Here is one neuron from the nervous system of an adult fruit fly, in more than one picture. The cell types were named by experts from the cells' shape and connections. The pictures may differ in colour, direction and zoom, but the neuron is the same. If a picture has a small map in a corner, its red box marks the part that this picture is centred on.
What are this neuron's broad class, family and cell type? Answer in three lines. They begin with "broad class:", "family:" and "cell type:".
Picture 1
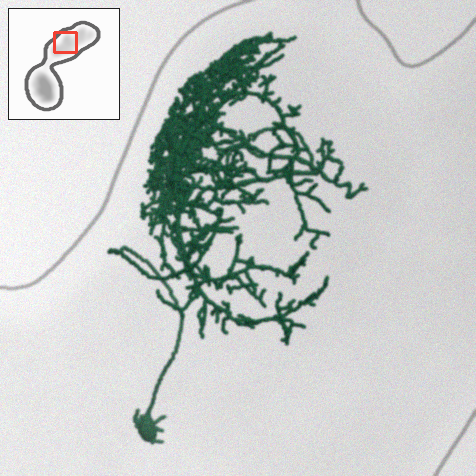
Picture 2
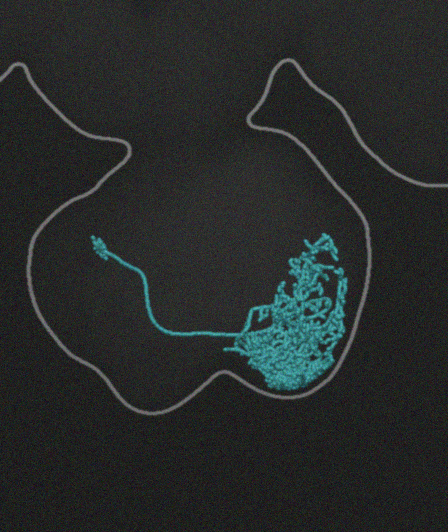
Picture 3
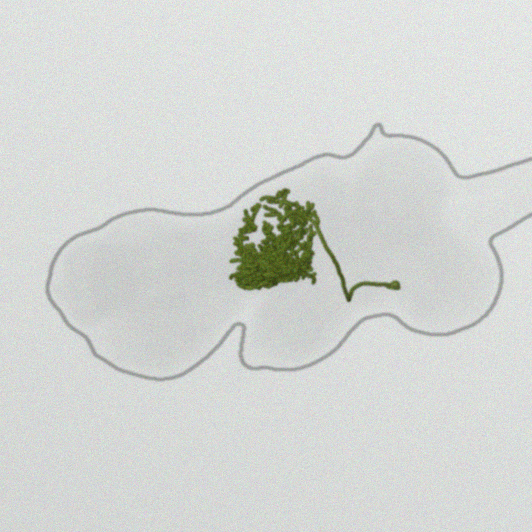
broad class: nerve-cord intrinsic neuron
family: hemilineage 01A
cell type: IN01A012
